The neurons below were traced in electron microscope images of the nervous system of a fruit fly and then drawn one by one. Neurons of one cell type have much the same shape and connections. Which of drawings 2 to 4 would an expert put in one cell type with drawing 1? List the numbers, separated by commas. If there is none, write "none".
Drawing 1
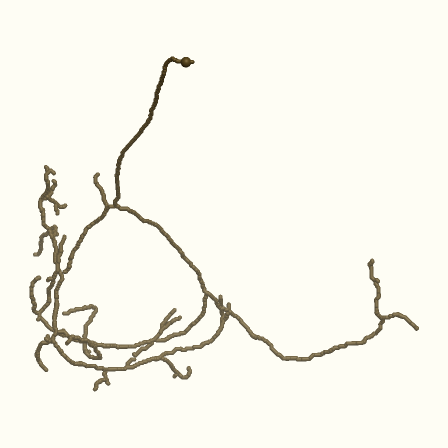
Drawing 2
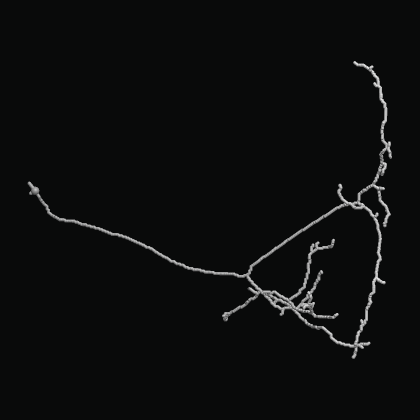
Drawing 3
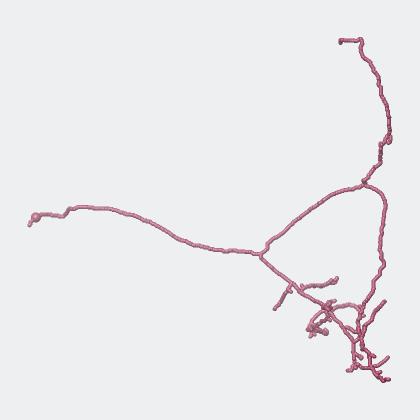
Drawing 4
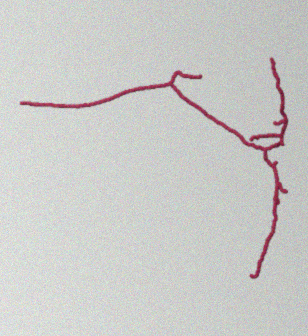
none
